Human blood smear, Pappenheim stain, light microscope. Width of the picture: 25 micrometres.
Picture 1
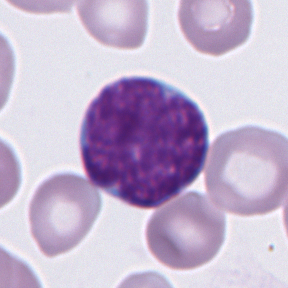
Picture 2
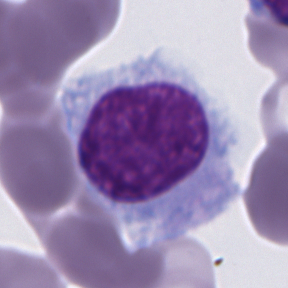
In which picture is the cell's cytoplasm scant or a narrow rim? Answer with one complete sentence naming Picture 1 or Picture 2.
The nucleus occupies most of the cell in picture 1.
